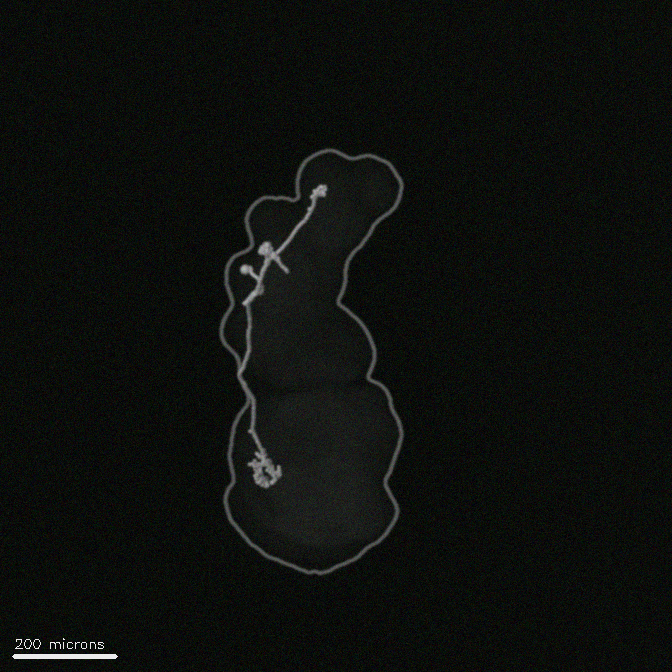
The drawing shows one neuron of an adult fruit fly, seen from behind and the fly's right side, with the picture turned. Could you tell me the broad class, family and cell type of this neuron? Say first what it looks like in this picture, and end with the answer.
By the scale bar it is about 600 microns tall in this view. As drawn here it is more than twice as tall as it is wide. It is an ascending neuron. Its family is hemilineage 05B. The cell type is AN05B026.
